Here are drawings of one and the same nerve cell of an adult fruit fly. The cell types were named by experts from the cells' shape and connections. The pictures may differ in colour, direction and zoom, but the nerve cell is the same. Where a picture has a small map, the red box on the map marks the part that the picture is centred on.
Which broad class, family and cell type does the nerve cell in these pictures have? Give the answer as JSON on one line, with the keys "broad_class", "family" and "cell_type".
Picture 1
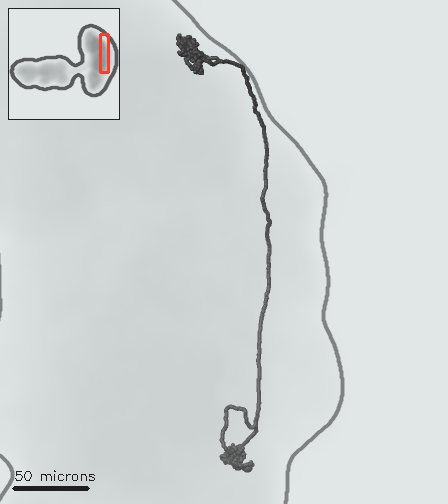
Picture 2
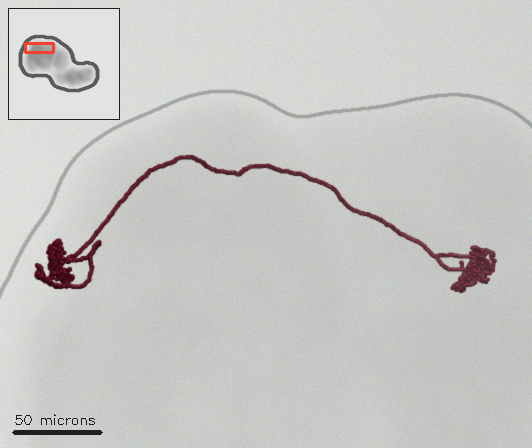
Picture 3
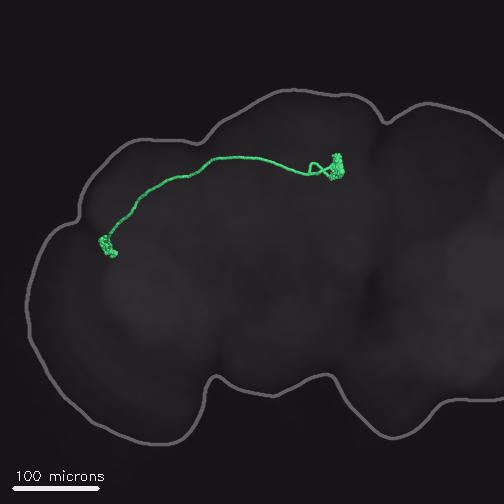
{"broad_class": "central-brain intrinsic neuron", "family": "TuTuB", "cell_type": "TuTuB_b"}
